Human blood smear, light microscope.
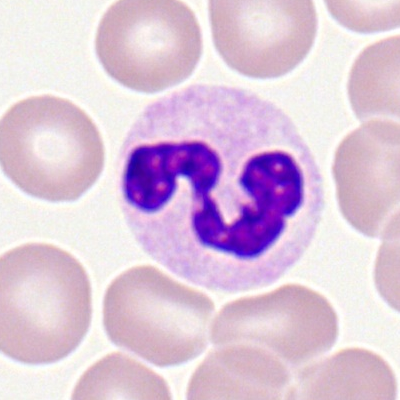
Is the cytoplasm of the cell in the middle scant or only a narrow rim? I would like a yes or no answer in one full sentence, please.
No, there is abundant cytoplasm around the nucleus.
